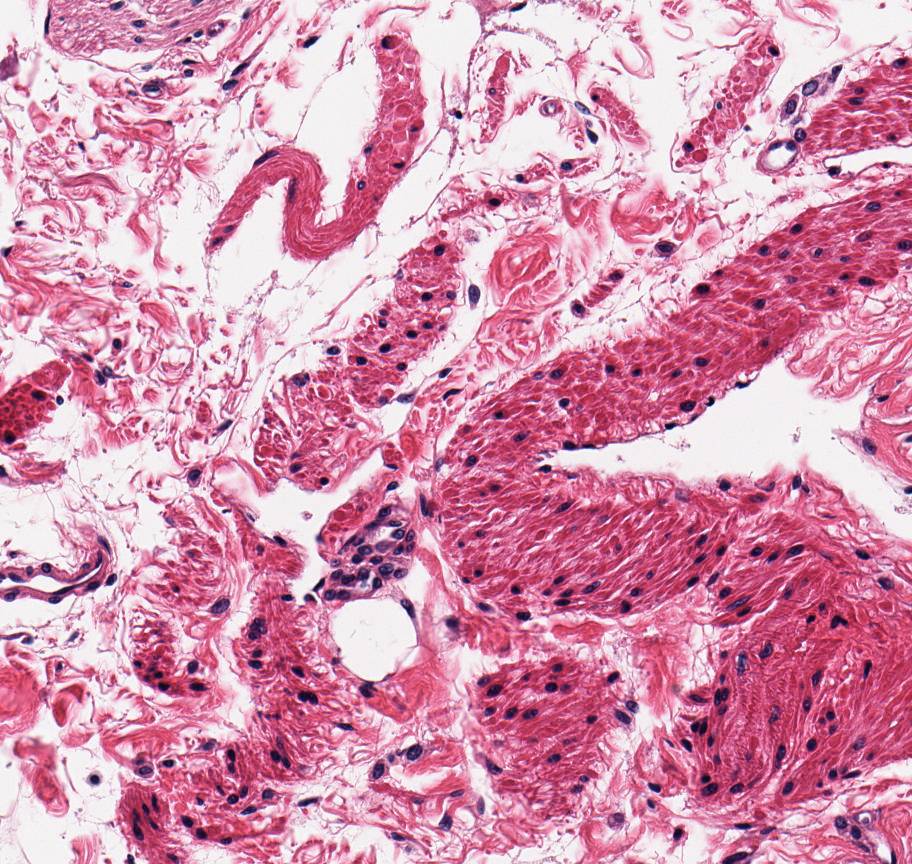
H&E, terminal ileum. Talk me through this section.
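Smooth muscle bundles make up this field, lying in different orientations and separated by loose connective tissue. Each smooth muscle cell has pink cytoplasm, with a dark, elongated nucleus inside the cell. Near the top, left of centre, one slender bundle winds along a wavy S-shaped course. I notice the loose, pale, wispy connective tissue is most abundant in the upper left.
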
